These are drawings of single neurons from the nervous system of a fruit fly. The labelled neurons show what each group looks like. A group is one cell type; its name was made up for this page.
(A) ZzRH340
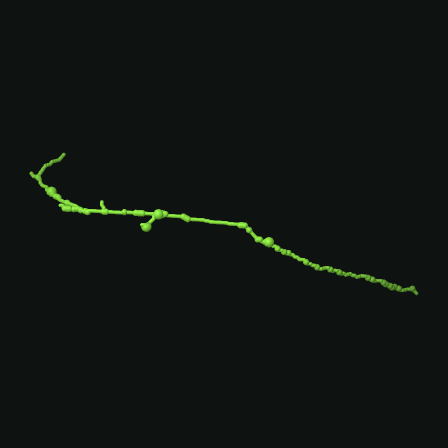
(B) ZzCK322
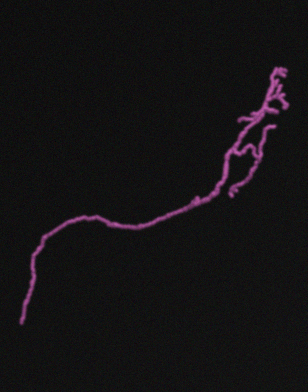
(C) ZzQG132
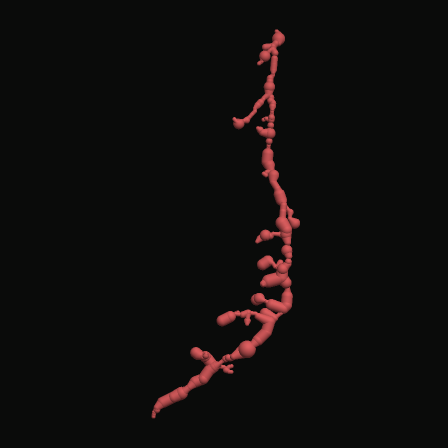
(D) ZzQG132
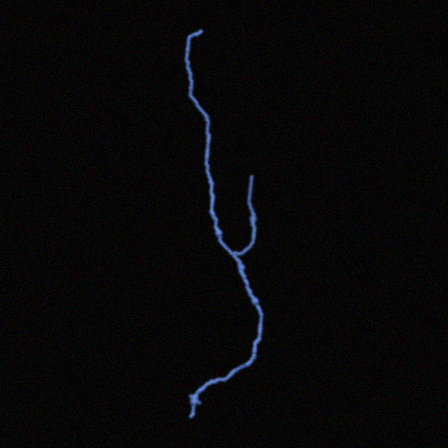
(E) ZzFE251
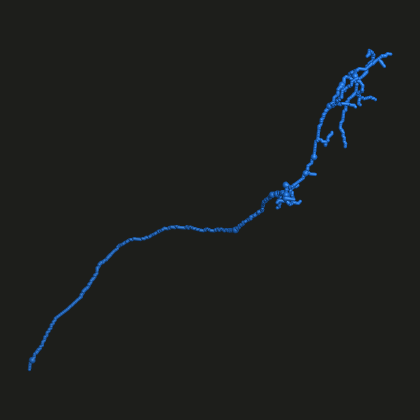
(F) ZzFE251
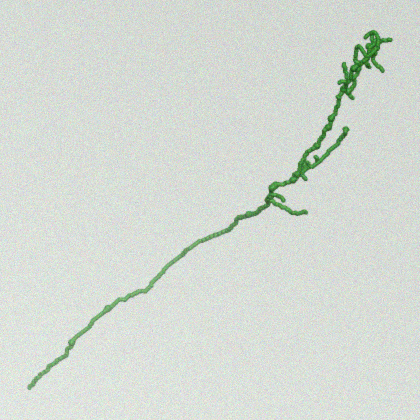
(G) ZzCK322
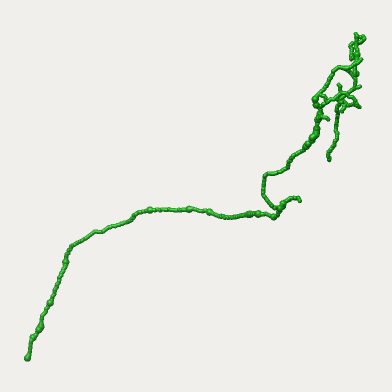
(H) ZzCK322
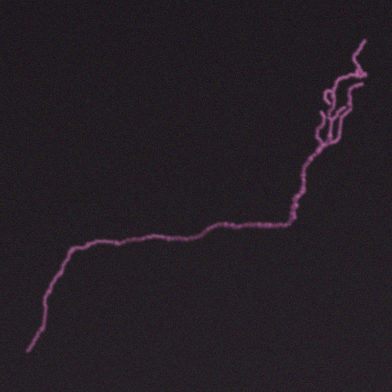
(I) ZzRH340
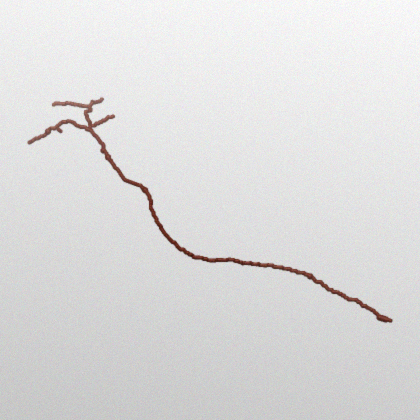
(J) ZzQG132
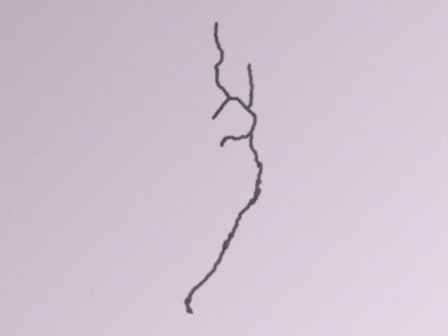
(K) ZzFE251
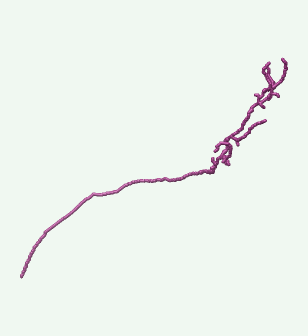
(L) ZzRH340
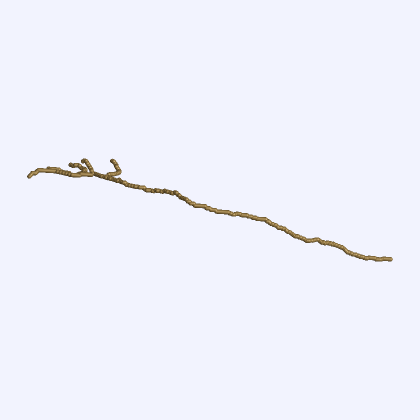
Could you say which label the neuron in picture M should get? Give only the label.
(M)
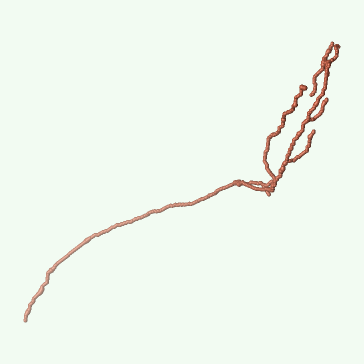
ZzCK322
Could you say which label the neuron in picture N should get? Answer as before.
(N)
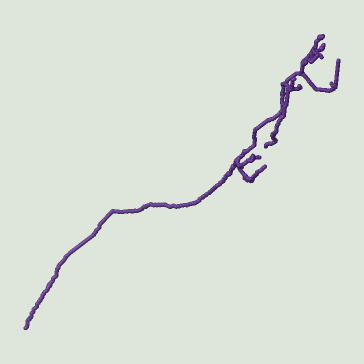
ZzFE251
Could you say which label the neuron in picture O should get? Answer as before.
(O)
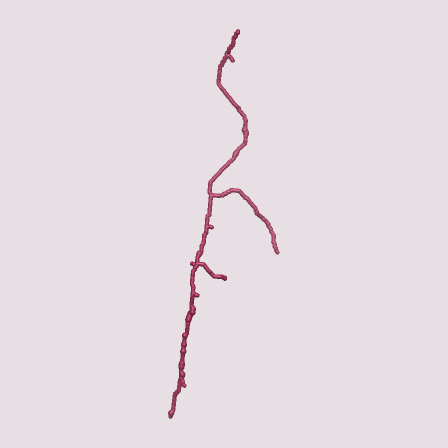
ZzQG132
